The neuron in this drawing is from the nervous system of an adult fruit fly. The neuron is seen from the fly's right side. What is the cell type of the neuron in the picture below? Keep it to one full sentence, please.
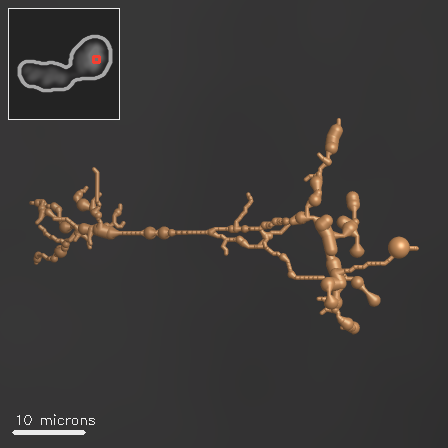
This neuron is a member of the Mi13 cell type.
